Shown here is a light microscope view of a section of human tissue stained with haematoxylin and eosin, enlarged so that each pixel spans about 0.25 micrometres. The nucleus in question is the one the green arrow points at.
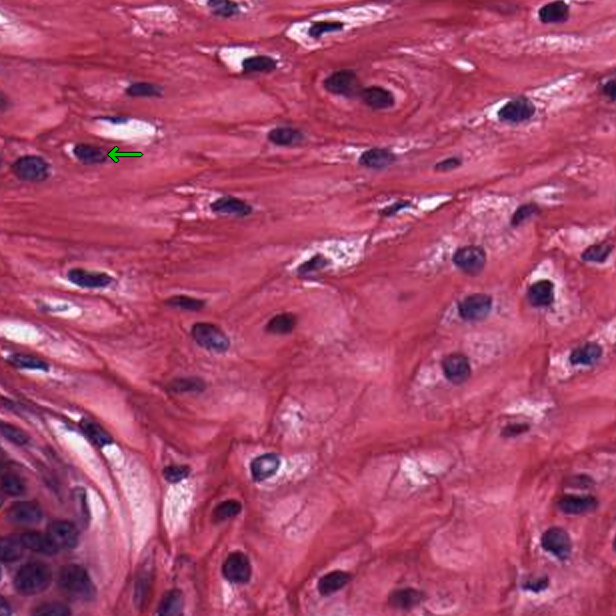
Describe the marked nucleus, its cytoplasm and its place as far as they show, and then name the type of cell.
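The nucleus is a dark, evenly stained oval, elongated in the same direction as the flattened cells around it. The nucleus is about the same size as the neighbouring nuclei. A thin clear crescent borders the nucleus on its left side. The cytoplasm is pink and plentiful, and its outline blends into the neighbouring cells without a sharp border. The cell lies among flattened cells stacked in parallel layers, just below a cell whose nucleus sits in a clear space. The marked nucleus belongs to a squamous epithelial cell.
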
